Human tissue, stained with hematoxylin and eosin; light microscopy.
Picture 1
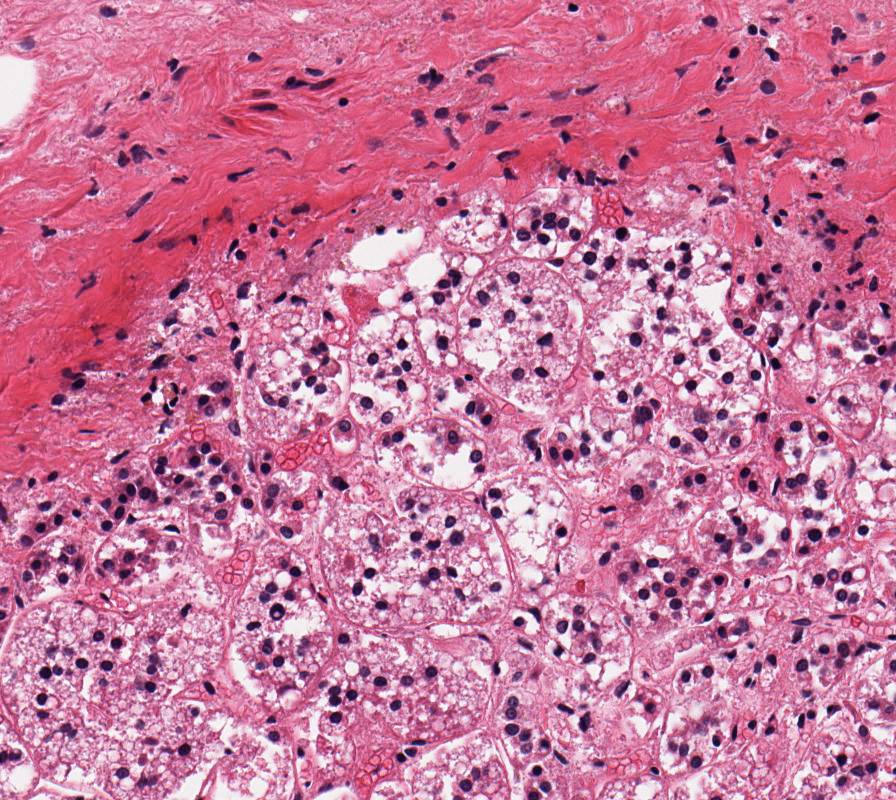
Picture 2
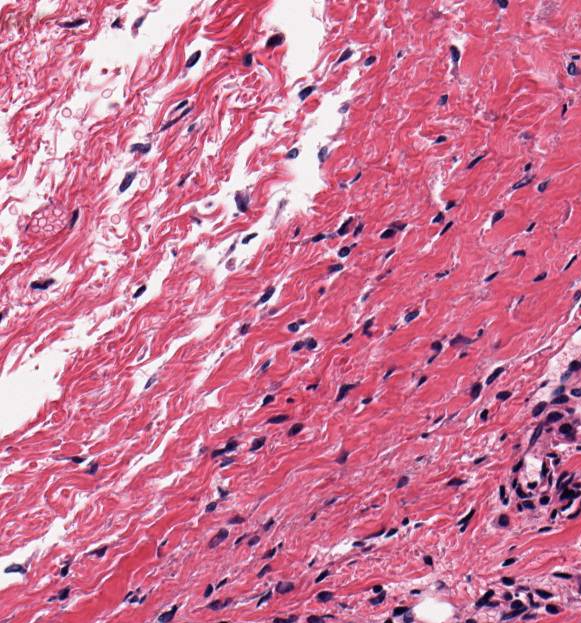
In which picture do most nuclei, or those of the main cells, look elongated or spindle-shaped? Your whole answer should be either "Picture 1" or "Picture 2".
Picture 2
